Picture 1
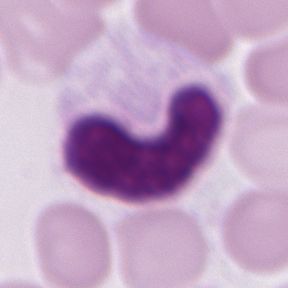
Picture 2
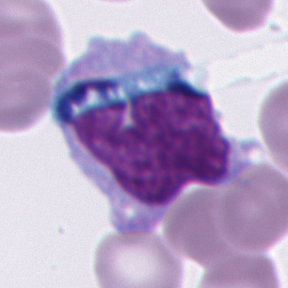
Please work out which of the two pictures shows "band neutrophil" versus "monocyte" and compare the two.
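The band neutrophil is in picture 1; the monocyte is in picture 2. In picture 1 the nucleus forms a band whose right end turns upward.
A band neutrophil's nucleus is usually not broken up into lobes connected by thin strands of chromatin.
Its chromatin is dense and dark purple, and no nucleoli are visible.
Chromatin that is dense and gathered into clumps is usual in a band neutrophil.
The cytoplasm of the band neutrophil is pale lilac and contains no vacuoles, whereas that of the monocyte is pale greyish blue.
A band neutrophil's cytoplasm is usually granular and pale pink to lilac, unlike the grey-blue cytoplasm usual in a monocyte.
In the monocyte no distinct granules are seen in the cytoplasm, and a deep blue band runs along the upper-left edge of the nucleus. Red cells touch the monocyte at its lower right.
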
